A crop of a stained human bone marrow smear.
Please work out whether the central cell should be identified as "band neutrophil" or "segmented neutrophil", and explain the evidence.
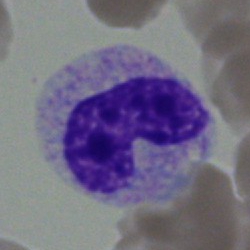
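This is a band neutrophil.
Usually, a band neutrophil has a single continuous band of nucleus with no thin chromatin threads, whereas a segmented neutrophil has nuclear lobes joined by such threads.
Here the nucleus is kidney-shaped, with a deep indentation opening toward the lower right. Its chromatin is dark purple and coarsely clumped. The plentiful cytoplasm is pale lilac-pink, with fine pink-purple granules scattered throughout.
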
